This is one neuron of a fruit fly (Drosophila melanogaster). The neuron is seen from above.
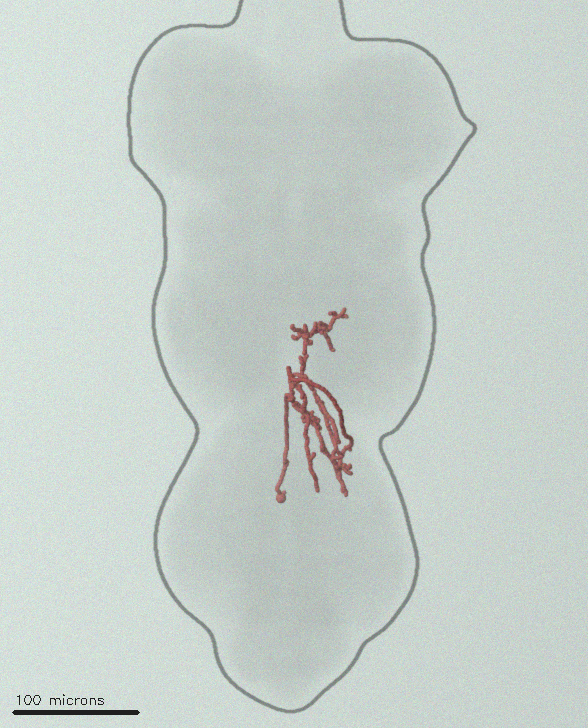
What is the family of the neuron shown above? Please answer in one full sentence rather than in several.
The family designation of this neuron is hemilineage 02A.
